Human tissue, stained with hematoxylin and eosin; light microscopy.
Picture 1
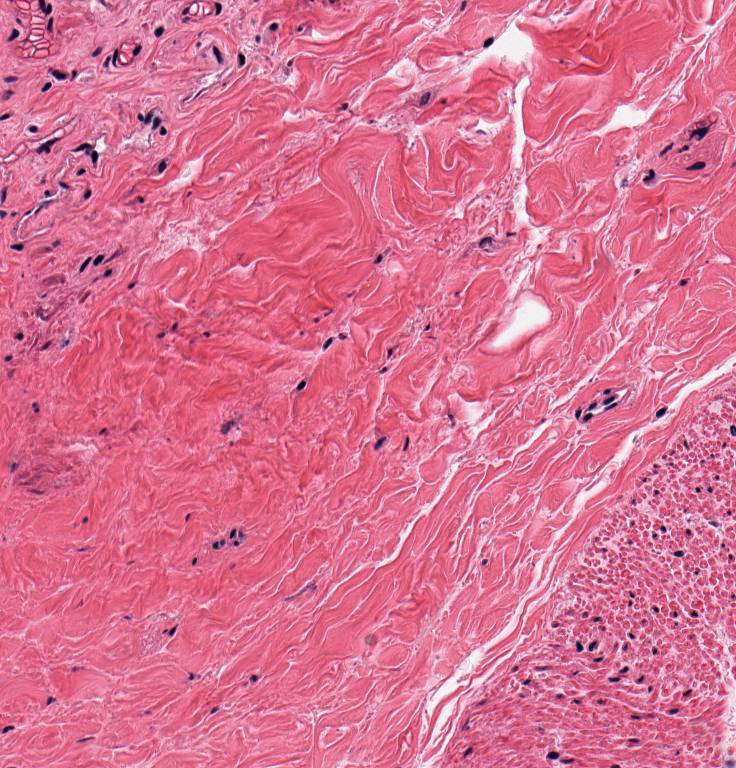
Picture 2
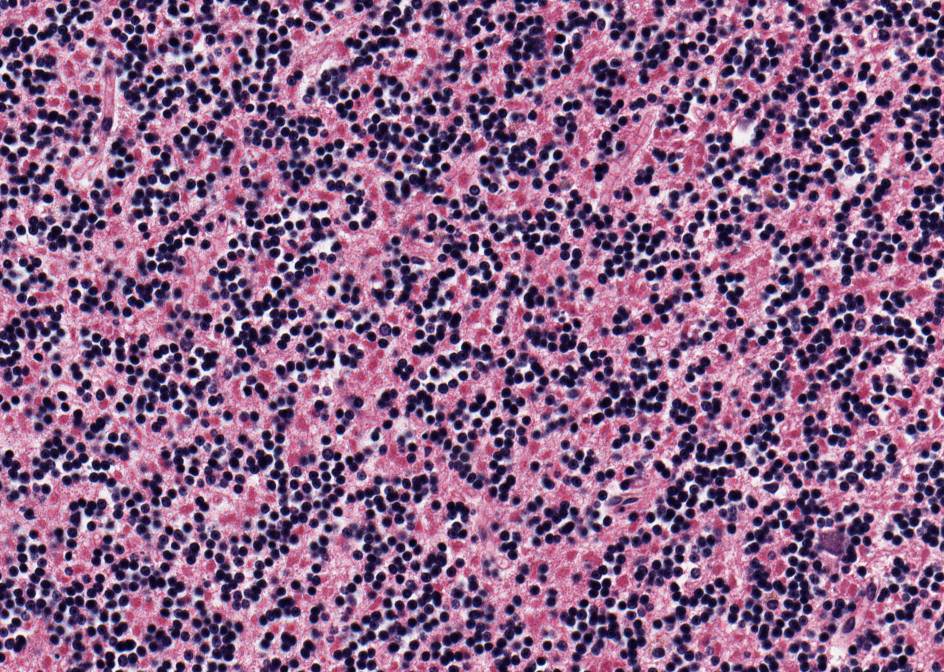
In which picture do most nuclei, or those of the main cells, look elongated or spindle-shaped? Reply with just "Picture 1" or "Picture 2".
Picture 1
